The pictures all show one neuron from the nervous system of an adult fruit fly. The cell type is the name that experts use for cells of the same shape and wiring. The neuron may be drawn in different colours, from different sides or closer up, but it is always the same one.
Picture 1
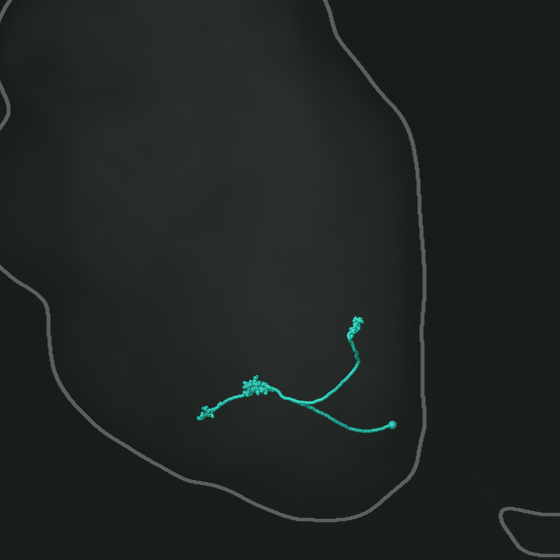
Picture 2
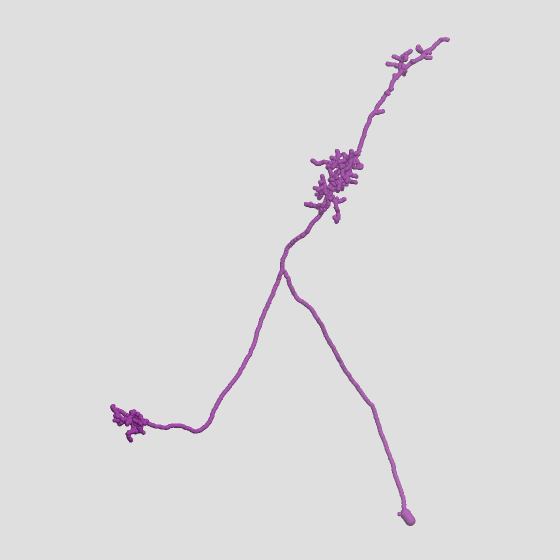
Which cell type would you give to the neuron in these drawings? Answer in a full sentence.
The cell type is T2a.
